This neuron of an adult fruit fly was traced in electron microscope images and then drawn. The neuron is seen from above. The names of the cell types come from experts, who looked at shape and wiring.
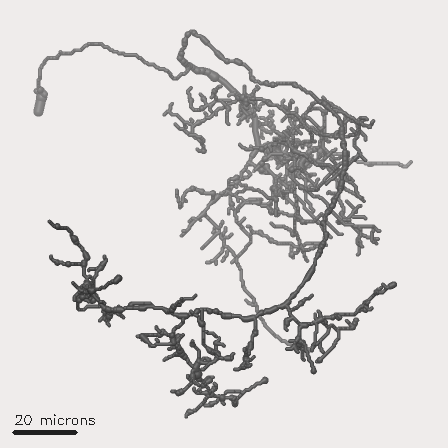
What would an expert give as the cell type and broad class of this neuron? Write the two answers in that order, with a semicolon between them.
VES017; central-brain intrinsic neuron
